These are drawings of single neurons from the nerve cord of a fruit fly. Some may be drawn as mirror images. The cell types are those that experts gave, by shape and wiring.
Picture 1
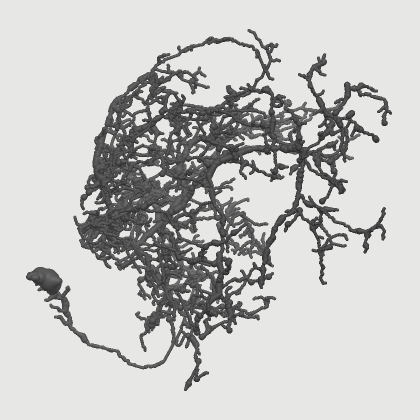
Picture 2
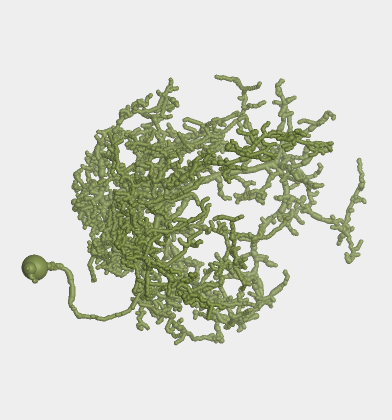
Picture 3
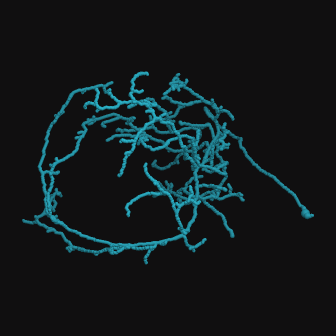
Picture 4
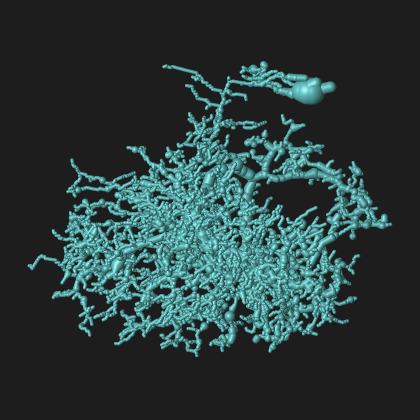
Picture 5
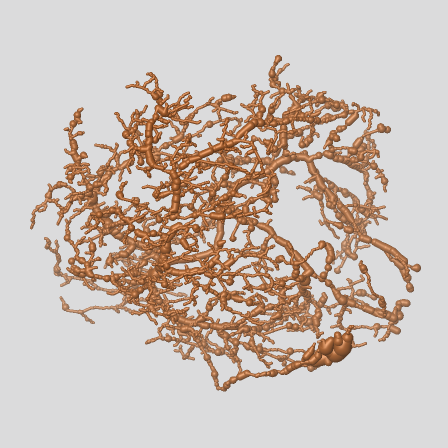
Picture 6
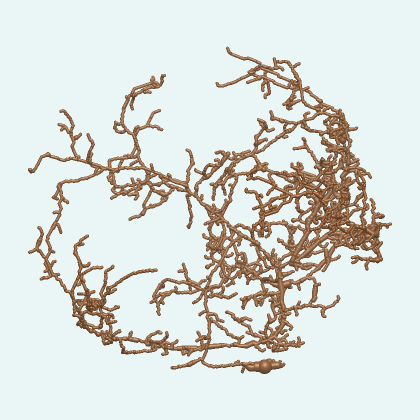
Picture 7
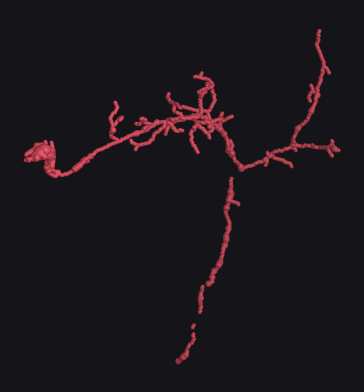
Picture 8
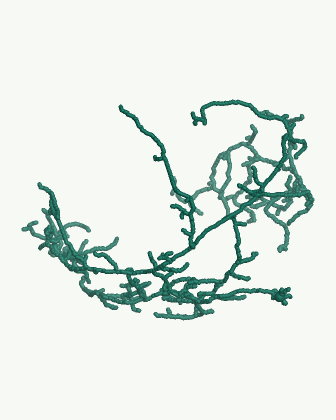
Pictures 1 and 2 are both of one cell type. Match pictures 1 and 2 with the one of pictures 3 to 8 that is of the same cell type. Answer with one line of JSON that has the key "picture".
{"picture": 5}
